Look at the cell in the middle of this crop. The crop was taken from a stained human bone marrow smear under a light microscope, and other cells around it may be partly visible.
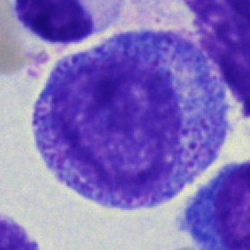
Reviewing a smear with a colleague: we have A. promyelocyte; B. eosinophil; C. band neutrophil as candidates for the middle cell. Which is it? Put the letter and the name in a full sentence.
Option A is the correct one; it names the central cell as a promyelocyte.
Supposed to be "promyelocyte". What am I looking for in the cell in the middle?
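Looking at this promyelocyte, the first thing that fits is how much room the nucleus takes: most of the cell.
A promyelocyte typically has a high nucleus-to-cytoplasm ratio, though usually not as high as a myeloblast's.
The chromatin fits too, being fine and mottled rather than coarsely clumped.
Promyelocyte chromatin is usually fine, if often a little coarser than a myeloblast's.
Beyond that, fine purple-red granules are scattered through the cytoplasm, and the rim of cytoplasm is wider on the right of the nucleus than on the left.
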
